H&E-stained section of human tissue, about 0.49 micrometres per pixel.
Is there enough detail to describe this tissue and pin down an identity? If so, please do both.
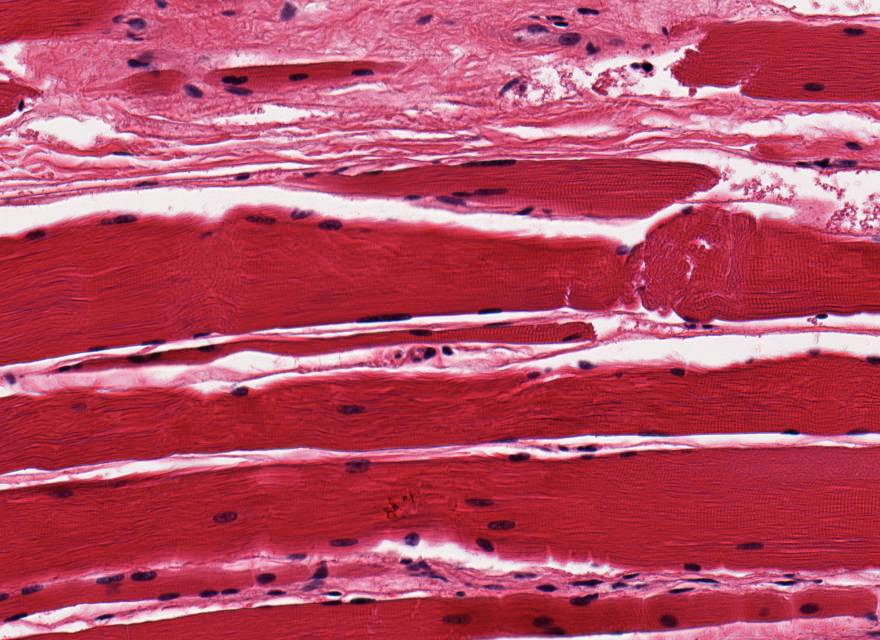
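Unbranched cylindrical fibres lie side by side. Cytoplasm stains deep, even red with eosin. Many nuclei spaced along each fibre, elongated and dark, at the fibre edges just beneath the surface. This is skeletal muscle.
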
